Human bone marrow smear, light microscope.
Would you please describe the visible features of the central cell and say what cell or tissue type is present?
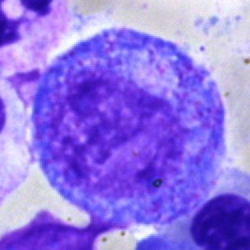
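First, a rim of blue cytoplasm runs all the way around the nucleus. Scattered through that cytoplasm I can see fine reddish-purple granules. The chromatin looks finely granular, not gathered into dense clumps. There's also a single small dark dot lying over the lower part of the nucleus. This is a promyelocyte.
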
